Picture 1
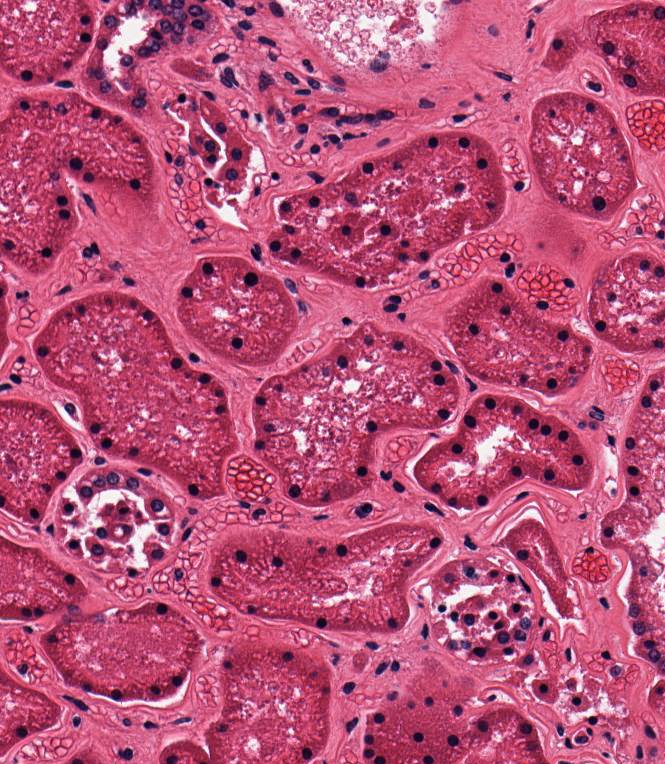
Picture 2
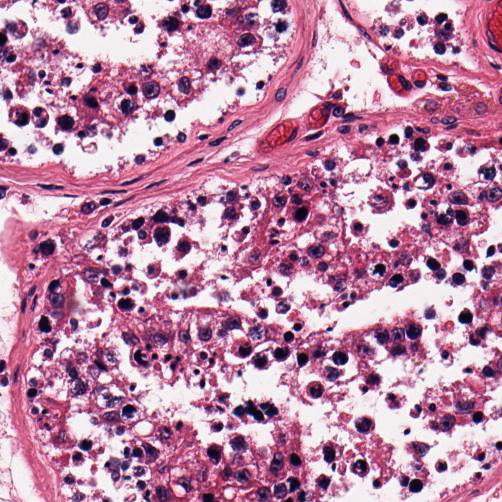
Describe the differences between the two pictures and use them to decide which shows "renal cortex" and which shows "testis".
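Picture 1 shows renal cortex; picture 2 shows testis. In the renal cortex, closely packed tubules are separated by narrow bands of pink interstitium. The larger tubules have a single layer of tall cuboidal cells with abundant granular eosinophilic cytoplasm, indistinct lateral borders, and small, round, dark nuclei toward the basal side. In the testis, rounded tubular units separated by thin bands of pink fibrous tissue are each edged by a thin eosinophilic wall bearing flattened, spindle-shaped nuclei outside. Within them, very dark nuclei lie among clear spaces and pale pink, wispy cytoplasm.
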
